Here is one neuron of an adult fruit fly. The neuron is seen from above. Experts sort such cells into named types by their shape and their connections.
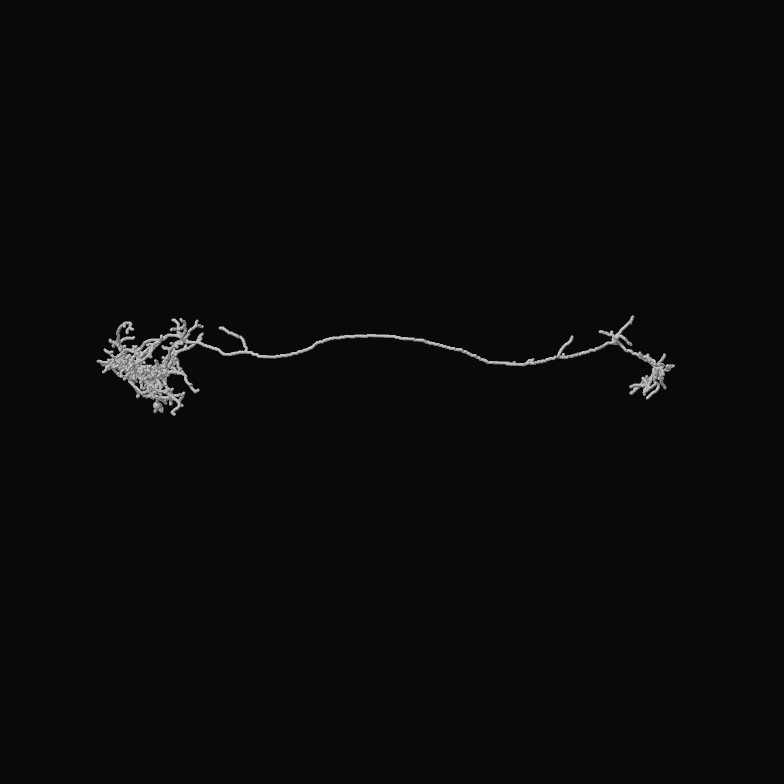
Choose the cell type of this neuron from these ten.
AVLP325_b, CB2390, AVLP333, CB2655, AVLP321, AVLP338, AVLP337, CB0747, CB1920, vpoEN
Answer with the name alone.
AVLP338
